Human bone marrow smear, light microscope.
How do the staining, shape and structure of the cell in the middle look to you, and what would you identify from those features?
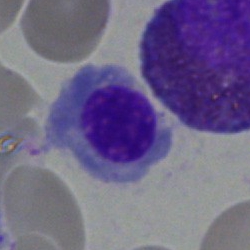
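Let me start at the edge: the outline is irregular, with small bulges along it. The nucleus sits off-centre, toward the right side of the cell. Its chromatin is dark purple and densely stained. The cytoplasm is widest on the left side of the nucleus. So this is an erythroblast.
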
